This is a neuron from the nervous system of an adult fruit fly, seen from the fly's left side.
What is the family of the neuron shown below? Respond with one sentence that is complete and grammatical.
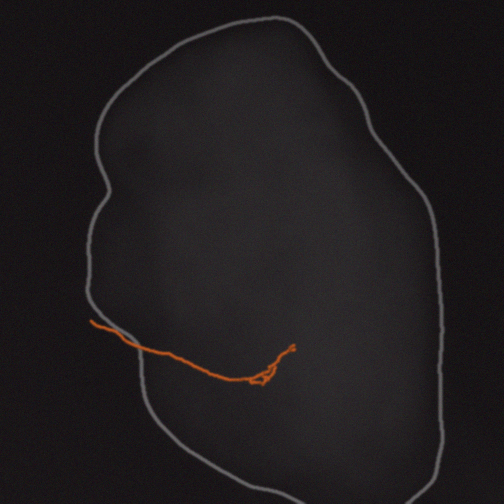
With respect to family, the neuron is class mechanosensory.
